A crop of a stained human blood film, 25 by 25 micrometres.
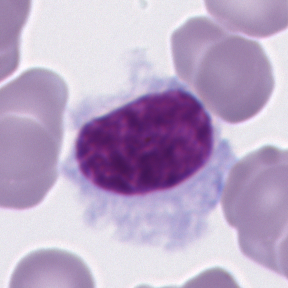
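Hairy cell, and what catches my eye first is its irregular border, fringed with many fine hair-like projections. The cytoplasm reads as a pale greyish blue, and I can't pick out distinct granules in it. As for the nucleus, I see no notch, fold or lobes.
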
